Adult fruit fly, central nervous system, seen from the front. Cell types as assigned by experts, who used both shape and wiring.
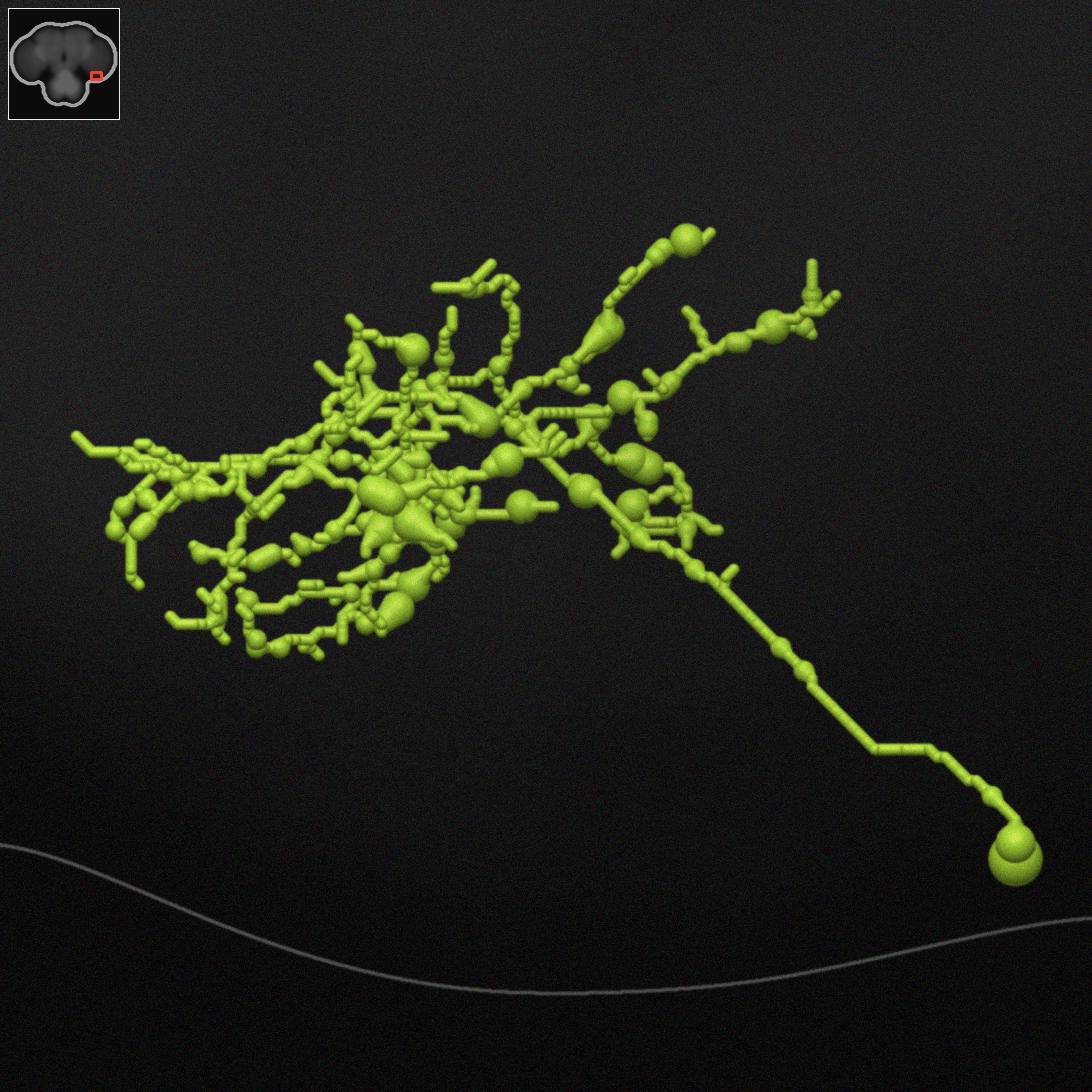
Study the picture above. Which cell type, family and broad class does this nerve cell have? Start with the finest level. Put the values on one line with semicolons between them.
Cm7; Cm; optic-lobe intrinsic neuron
